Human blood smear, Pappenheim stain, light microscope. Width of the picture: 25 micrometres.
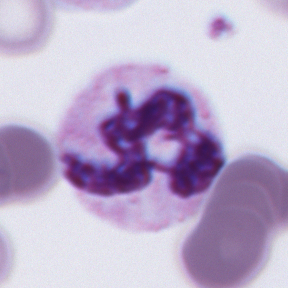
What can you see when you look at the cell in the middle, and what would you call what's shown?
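Description: the outline of the cell is round and smooth. Its nucleus is divided into several lobes connected by thin strands, and no nucleoli are visible. Fine, faint pink granules are scattered through the cytoplasm. Identification: segmented neutrophil.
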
